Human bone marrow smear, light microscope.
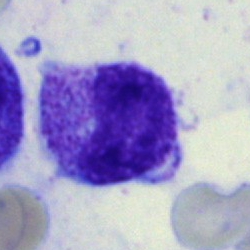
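Metamyelocyte, the cell in the middle of this stained bone marrow smear. Notice that its nucleus sits off-centre, toward the right side of the cell, while the cytoplasm spreads across a broad area on the left. Look beside the nucleus and you will find a small pale, clear area in the cytoplasm. At the left edge of the picture, part of another nucleated cell is visible.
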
